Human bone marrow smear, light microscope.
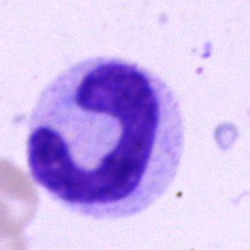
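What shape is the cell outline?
Round and smooth.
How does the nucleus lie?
Curved, wrapping around a pale area of cytoplasm in the middle of the cell.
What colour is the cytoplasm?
Pale lilac.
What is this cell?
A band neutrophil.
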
